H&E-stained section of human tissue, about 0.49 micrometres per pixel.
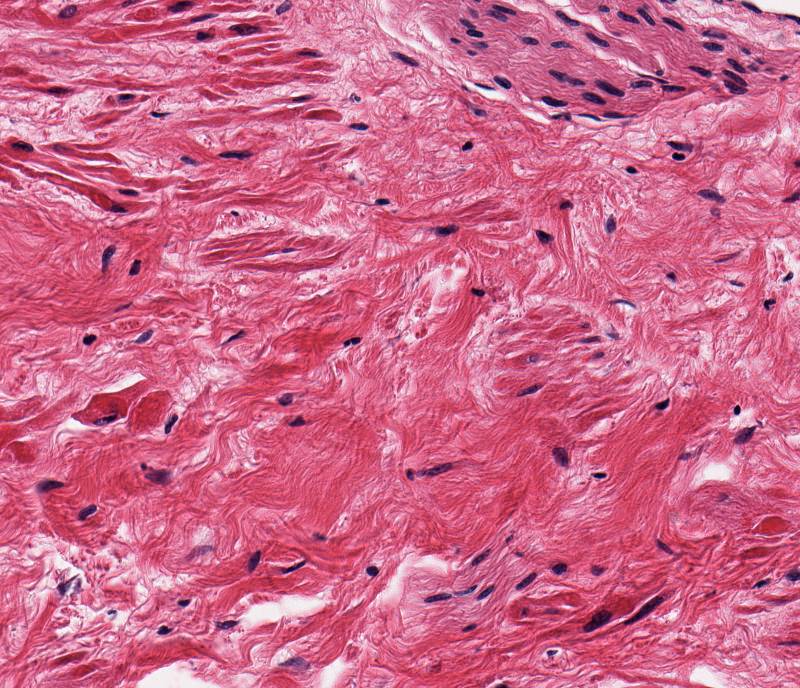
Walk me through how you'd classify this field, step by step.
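Tissue: fibromuscular stroma. Pink fibre bundles fill the field, crossing and swirling in many directions rather than lining up.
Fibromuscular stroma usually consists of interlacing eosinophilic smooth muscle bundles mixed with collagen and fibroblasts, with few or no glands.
No epithelium anywhere. Nuclei mostly small, dark, elongated or oval, no visible nucleoli; in the top right corner, a bundle with many parallel elongated nuclei.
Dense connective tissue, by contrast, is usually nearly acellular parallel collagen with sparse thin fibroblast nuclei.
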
